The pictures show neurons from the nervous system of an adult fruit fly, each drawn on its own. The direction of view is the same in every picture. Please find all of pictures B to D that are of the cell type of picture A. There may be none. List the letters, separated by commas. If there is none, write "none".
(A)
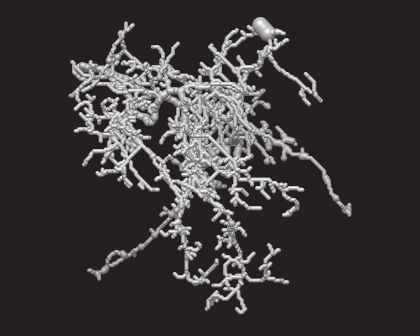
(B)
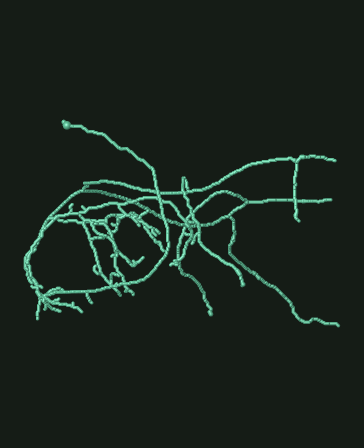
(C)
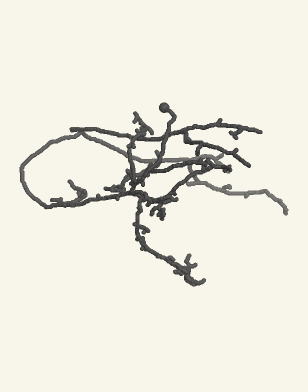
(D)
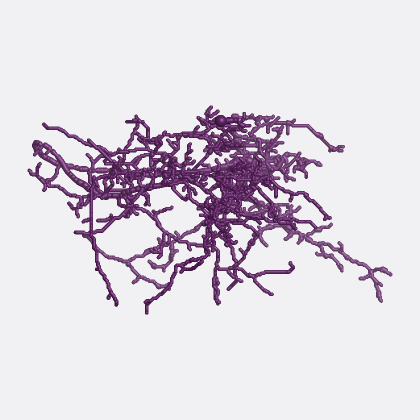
D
